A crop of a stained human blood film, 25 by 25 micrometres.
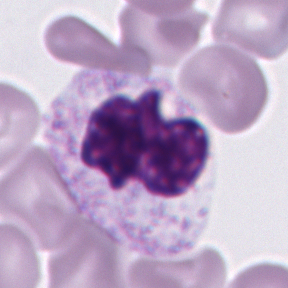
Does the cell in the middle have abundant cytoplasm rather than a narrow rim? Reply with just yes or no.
Yes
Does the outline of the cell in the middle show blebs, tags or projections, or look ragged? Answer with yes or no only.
No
